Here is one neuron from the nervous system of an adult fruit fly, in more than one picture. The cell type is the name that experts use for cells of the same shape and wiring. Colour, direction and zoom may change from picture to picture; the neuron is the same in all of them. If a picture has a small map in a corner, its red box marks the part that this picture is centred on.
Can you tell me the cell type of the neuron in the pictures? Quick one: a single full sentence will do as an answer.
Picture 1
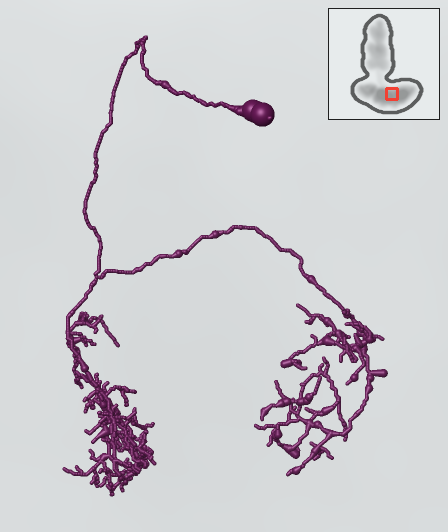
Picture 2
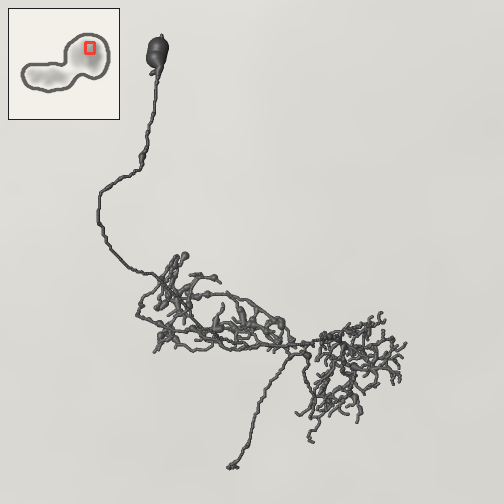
This neuron is included in the cell type hDeltaI.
